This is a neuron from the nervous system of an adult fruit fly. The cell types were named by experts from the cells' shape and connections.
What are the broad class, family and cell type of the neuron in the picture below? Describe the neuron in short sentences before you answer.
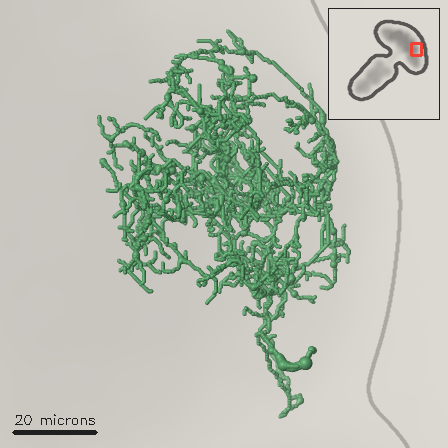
It lies in the brain. By the scale bar it is about 95 microns tall in this view. More than a hundred branch ends can be seen. Its broad class is central-brain intrinsic neuron. The family is hemilineage VLPl&p2_lateral. Its cell type is AVLP105.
